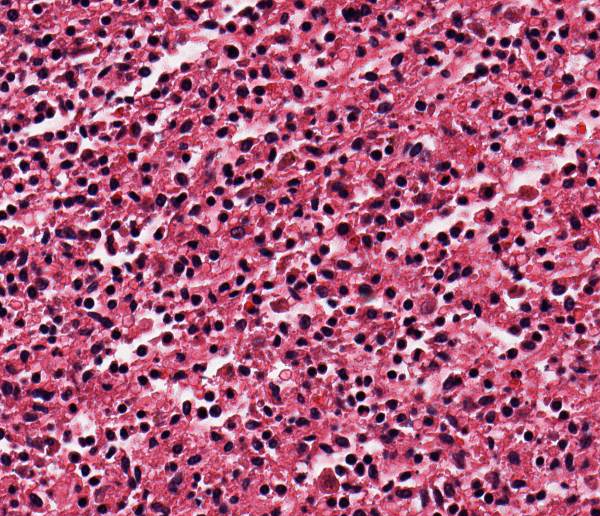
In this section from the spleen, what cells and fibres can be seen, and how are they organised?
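In this section, most of the nucleated cells have small, round nuclei that stain darkly. Neither epithelium nor glands appear anywhere in the field, and no fat cells are present.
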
